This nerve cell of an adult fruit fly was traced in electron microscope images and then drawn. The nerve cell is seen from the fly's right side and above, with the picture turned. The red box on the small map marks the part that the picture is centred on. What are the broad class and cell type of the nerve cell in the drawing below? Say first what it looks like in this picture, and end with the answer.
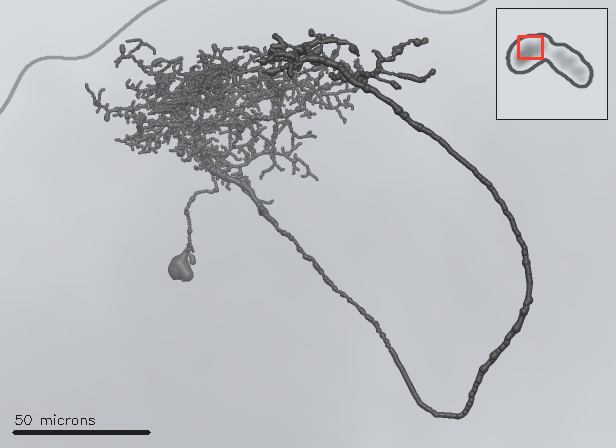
From left to right in the picture it spans about 170 microns. In this view it is about as wide as it is tall. This is a central-brain intrinsic neuron. The cell type is GNG120.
